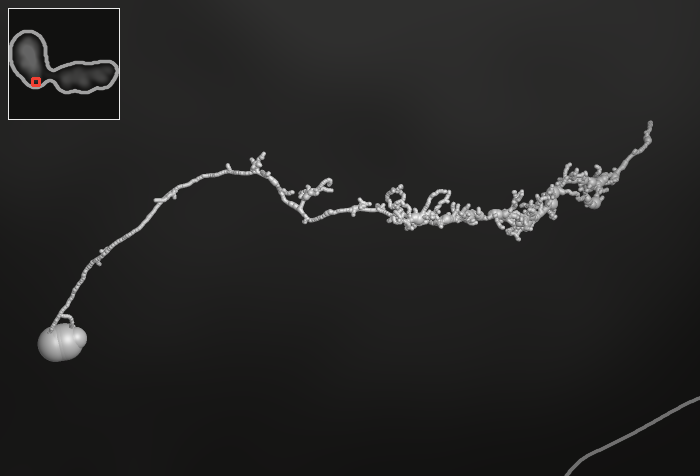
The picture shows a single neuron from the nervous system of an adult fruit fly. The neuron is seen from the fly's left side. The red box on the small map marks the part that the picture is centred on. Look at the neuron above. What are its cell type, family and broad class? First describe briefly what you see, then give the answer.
The cell body is at the lower left of the picture. Dozens of branch ends can be seen. It is of cell type Dm3b. The family is Dm. Its broad class is optic-lobe intrinsic neuron.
